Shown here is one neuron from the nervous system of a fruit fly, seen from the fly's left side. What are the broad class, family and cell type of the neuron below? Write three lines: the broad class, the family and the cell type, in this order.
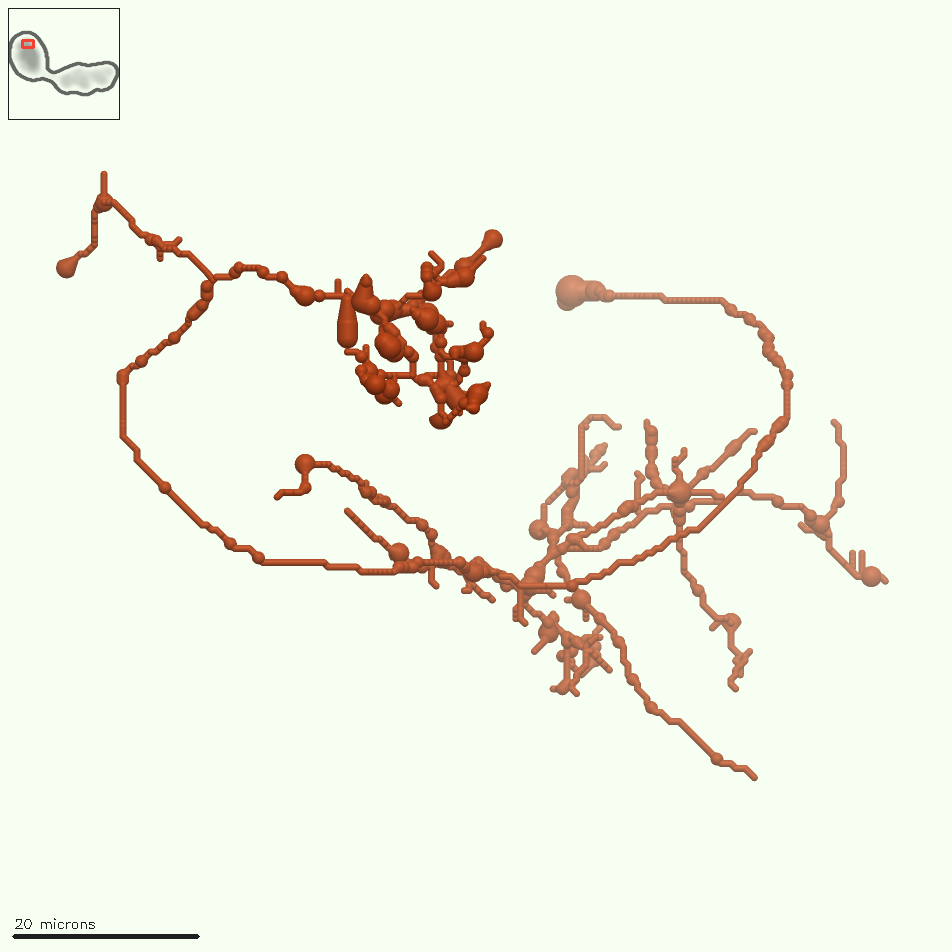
central-brain intrinsic neuron
hemilineage SLPad1_posterior
CB2116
